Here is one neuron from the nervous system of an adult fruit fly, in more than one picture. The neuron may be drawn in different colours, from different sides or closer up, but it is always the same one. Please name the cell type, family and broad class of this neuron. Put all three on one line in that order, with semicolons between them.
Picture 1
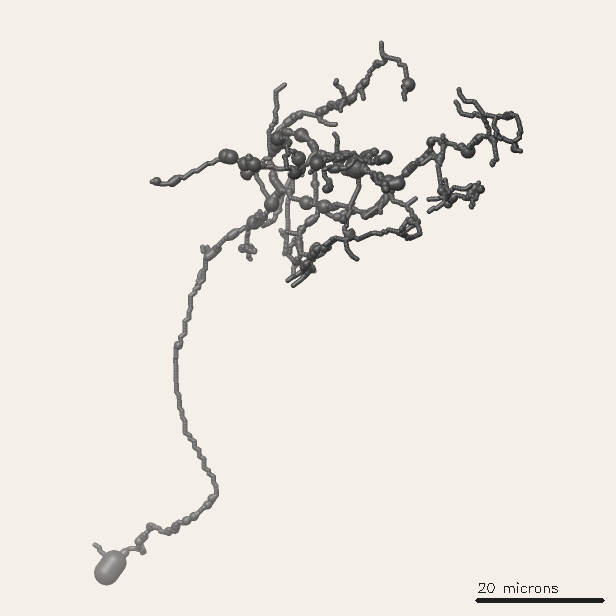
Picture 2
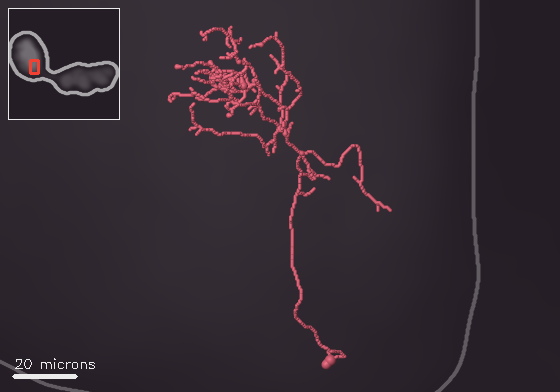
CB1233; hemilineage LB3; central-brain intrinsic neuron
